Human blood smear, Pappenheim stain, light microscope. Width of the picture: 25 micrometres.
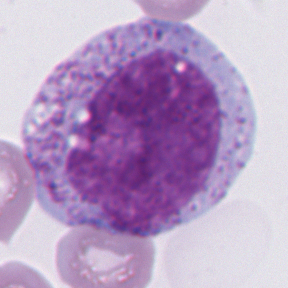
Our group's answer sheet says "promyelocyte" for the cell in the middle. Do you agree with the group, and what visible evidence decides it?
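First check, cytoplasm colour: it is pale greyish-blue, not pinkish.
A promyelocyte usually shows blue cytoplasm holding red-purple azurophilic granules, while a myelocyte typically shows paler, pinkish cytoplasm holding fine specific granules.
Second check, granules: numerous dark purple granules are scattered through the cytoplasm, and they are not lilac.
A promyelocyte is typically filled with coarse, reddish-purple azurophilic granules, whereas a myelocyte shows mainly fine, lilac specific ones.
Result: both checks favour promyelocyte and count against myelocyte, so the name promyelocyte fits. Remaining items: the outline is smooth and roughly round to slightly oval, and the cell measures about 19 micrometres across. The nucleus fills about 50% of the cell's area, and a few small bright white dots lie at its left edge. Red cells lie against the cell at the top and at the bottom.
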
